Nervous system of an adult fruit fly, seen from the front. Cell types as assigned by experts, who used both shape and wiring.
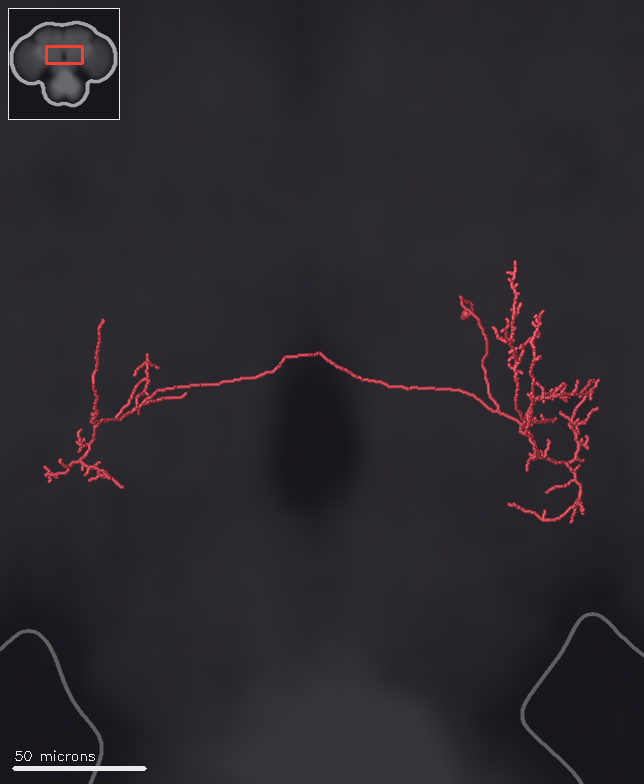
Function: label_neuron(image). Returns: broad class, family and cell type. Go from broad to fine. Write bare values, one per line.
central-brain intrinsic neuron
hemilineage DM6_ventral
CB1477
